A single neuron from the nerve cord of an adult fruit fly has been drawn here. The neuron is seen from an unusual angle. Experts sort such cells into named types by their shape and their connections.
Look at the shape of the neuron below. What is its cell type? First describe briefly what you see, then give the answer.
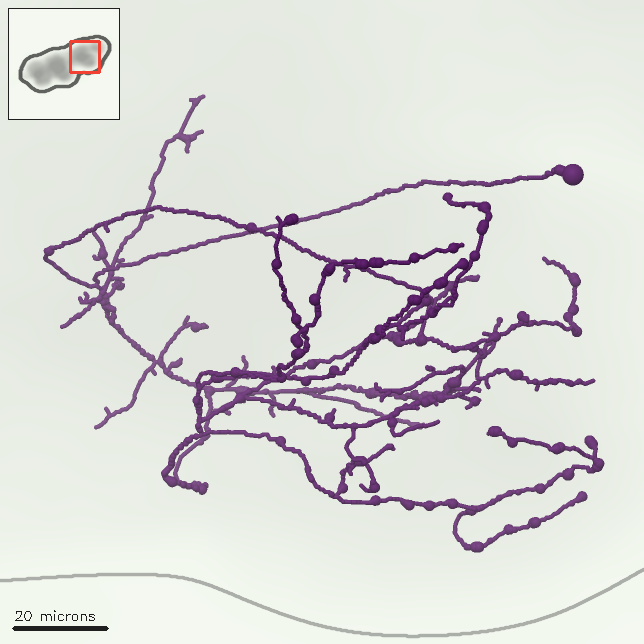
By the scale bar it is about 120 microns wide in this view. The picture shows dozens of branch ends. Its broad class is nerve-cord intrinsic neuron. Its cell type is IN12B032.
